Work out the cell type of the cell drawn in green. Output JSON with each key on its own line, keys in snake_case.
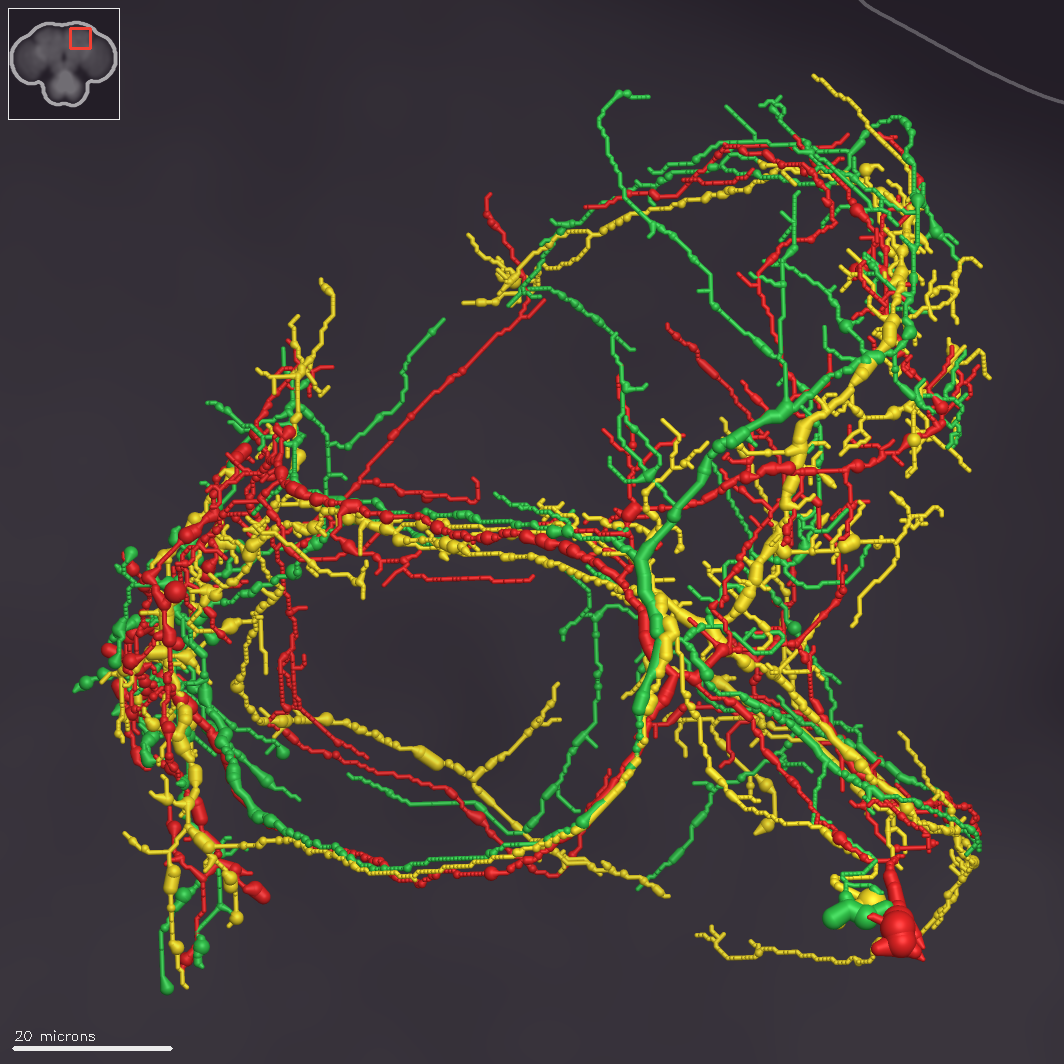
{
 "cell_type": "CL086_c"
}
